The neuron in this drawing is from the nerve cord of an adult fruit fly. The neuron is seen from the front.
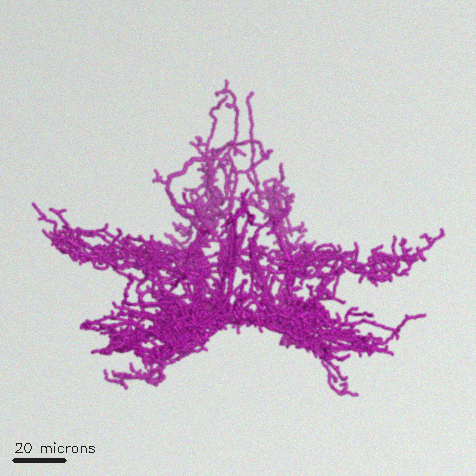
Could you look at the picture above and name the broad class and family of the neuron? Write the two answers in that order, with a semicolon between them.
nerve-cord intrinsic neuron; hemilineage 05B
